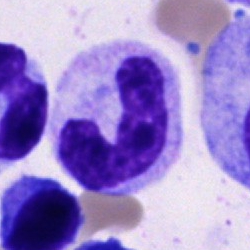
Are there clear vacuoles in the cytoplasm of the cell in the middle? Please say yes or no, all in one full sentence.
No, not a single vacuole is visible in its cytoplasm.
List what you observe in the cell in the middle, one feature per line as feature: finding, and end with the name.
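Outline: smooth, roughly round
Chromatin: dark purple, coarsely clumped
Nucleoli: none visible
Cytoplasm: fine, faint pinkish-violet granules
Name: band neutrophil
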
